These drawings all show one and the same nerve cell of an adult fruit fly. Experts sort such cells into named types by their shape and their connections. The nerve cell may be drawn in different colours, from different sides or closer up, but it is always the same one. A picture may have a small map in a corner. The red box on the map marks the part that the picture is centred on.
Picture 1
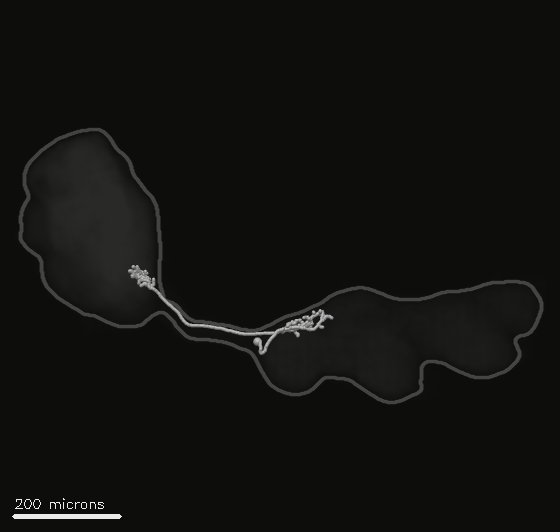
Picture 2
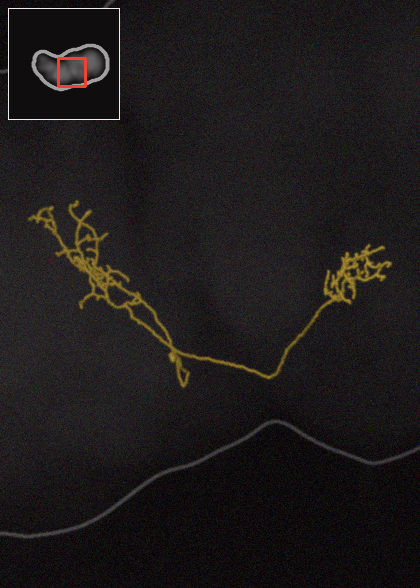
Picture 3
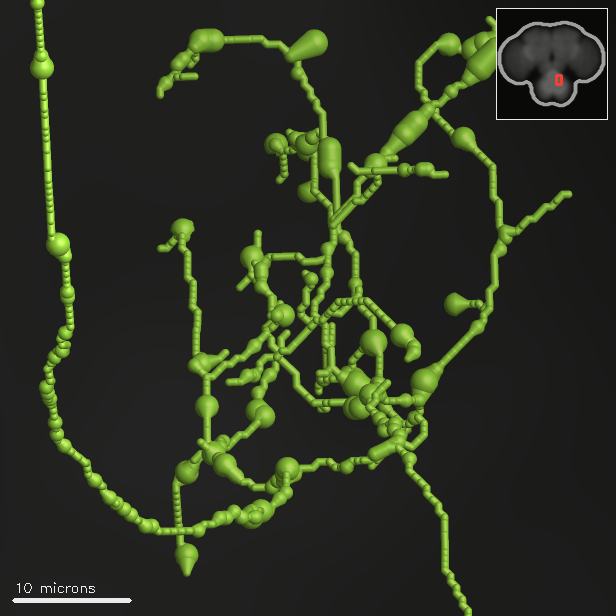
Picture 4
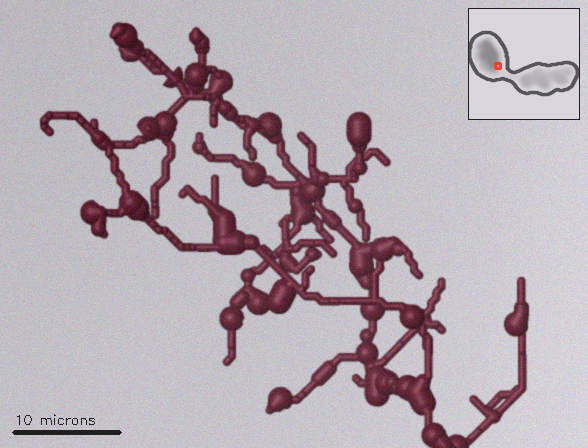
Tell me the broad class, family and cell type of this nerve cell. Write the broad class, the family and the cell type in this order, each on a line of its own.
ascending neuron
hemilineage 16B
AN16B112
